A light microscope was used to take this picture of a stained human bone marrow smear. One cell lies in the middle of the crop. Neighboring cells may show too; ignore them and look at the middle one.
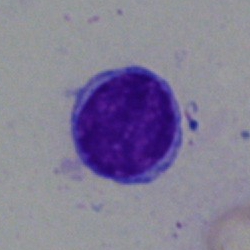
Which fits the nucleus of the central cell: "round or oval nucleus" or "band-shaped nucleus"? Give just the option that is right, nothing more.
Round or oval nucleus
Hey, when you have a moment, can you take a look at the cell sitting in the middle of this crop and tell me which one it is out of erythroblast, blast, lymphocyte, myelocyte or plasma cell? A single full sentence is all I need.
The cell that lies at the centre of the crop is a lymphocyte.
